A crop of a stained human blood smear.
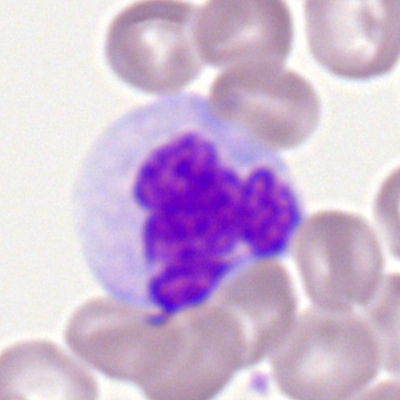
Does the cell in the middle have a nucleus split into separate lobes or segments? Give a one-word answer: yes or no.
Yes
